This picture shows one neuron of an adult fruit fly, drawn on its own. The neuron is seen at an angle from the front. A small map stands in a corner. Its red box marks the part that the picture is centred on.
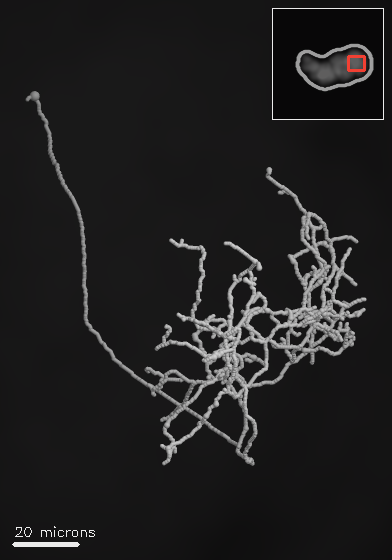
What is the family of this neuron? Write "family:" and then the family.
family: hemilineage VLPp1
